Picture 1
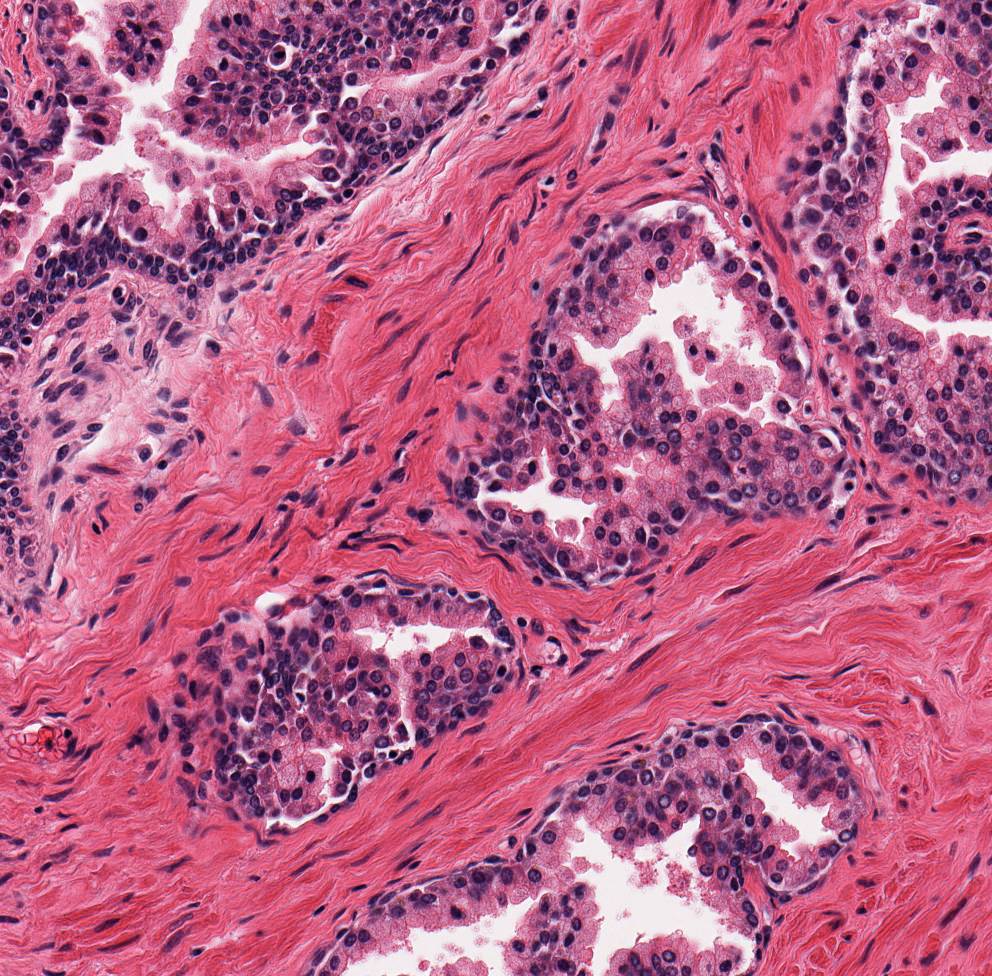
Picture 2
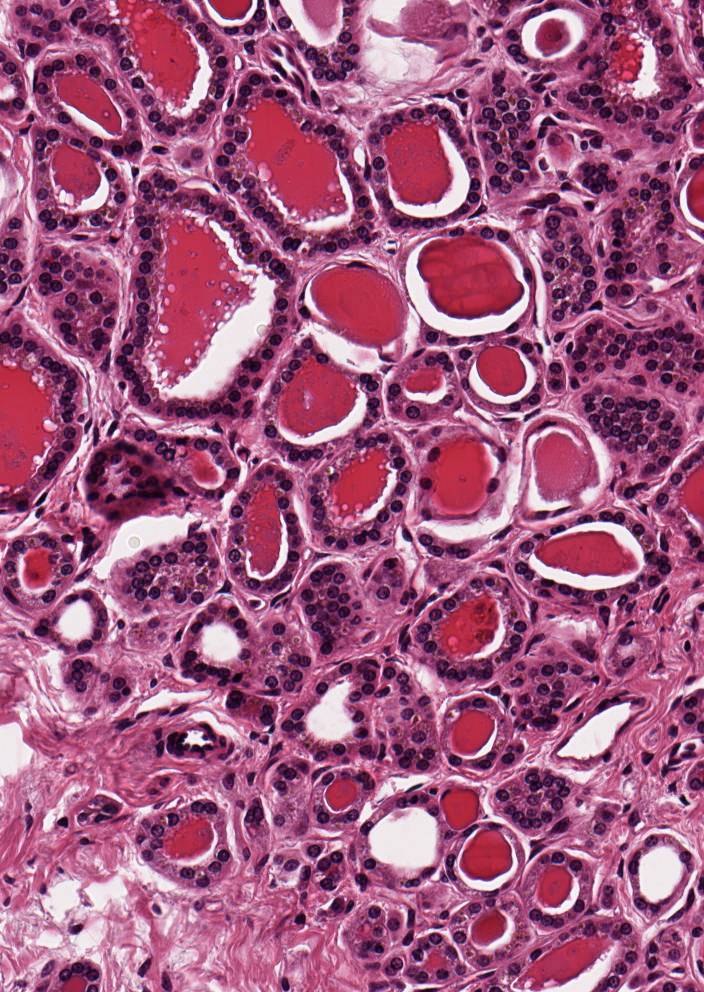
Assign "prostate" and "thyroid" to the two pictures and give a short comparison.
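So, the prostate is picture 1 and the thyroid is picture 2. Looking at the spaces first: the prostate glands have irregular, branching lumens with epithelial folds and tufts jutting in, whereas in the thyroid closely packed round to oval follicles of varying size fill most of the field. The prostate lumens are mostly empty white spaces with just a few pale detached fragments; in some larger thyroid follicles at the upper left, small round clear vacuoles line the edge of the luminal material. Now the linings: prostate cells have small, round, fairly uniform dark nuclei, and each thyroid follicle has a single layer of cuboidal cells with round dark nuclei. Around them, a small round vessel holding red blood cells sits in the prostate stroma at the left edge, lower half, while wavy pink collagen bands take the lower left corner of the thyroid picture.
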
